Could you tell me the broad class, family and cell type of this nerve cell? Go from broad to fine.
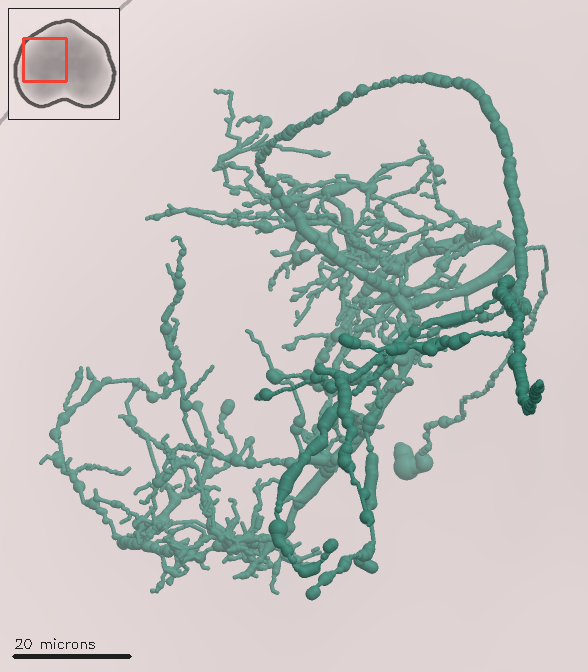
ascending neuron; hemilineage 04B; AN04B003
